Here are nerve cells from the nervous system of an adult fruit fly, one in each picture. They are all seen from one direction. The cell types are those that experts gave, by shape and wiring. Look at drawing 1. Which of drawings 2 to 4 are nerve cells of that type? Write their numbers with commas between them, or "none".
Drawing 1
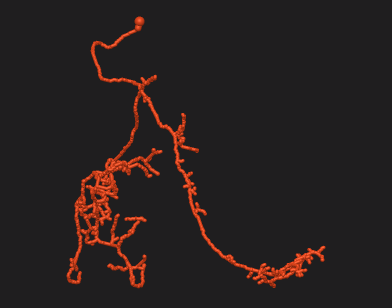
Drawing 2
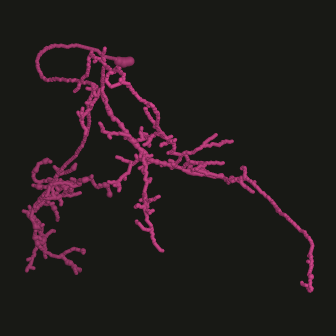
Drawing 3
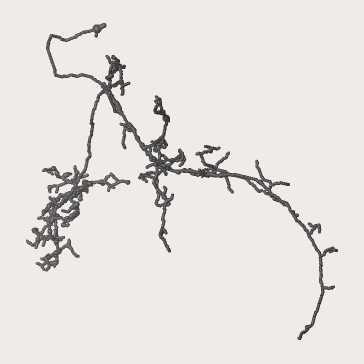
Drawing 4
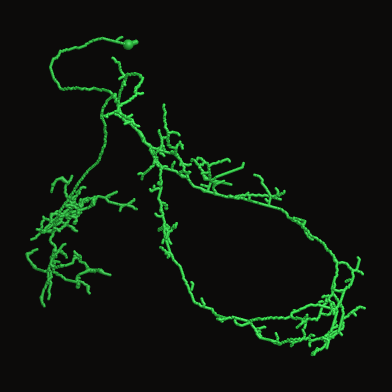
none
